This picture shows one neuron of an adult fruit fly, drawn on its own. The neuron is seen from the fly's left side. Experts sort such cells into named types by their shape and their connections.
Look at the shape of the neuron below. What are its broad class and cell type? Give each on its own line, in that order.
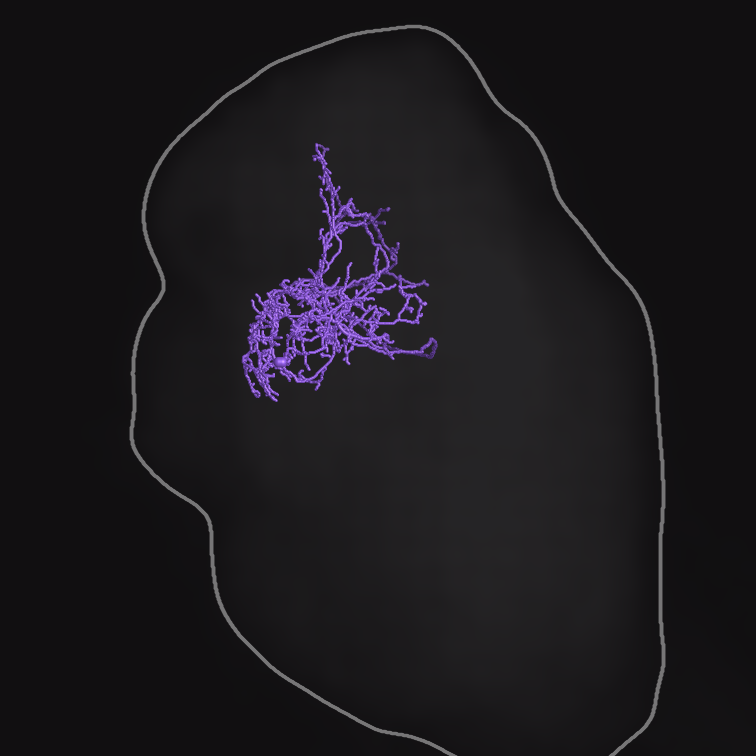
central-brain intrinsic neuron
AVLP219_a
